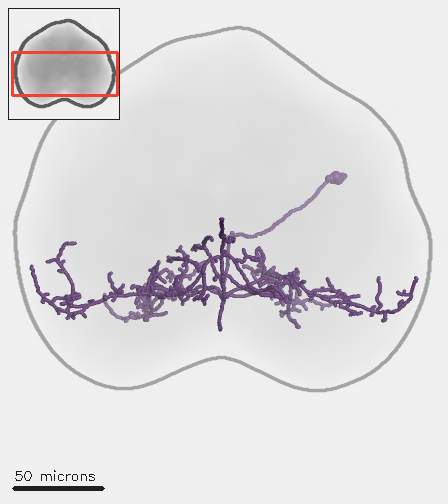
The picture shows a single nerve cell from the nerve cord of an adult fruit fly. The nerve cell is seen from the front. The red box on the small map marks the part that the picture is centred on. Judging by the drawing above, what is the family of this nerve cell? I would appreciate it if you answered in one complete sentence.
Family assignment for this nerve cell is hemilineage 17A.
